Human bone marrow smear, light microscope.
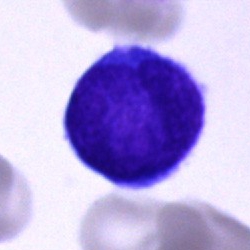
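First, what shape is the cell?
Round, with a smooth outline.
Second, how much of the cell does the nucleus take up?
Almost all of it.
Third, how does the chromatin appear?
Dense, staining dark blue-purple, with no vacuoles seen in the cell.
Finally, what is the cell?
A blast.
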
